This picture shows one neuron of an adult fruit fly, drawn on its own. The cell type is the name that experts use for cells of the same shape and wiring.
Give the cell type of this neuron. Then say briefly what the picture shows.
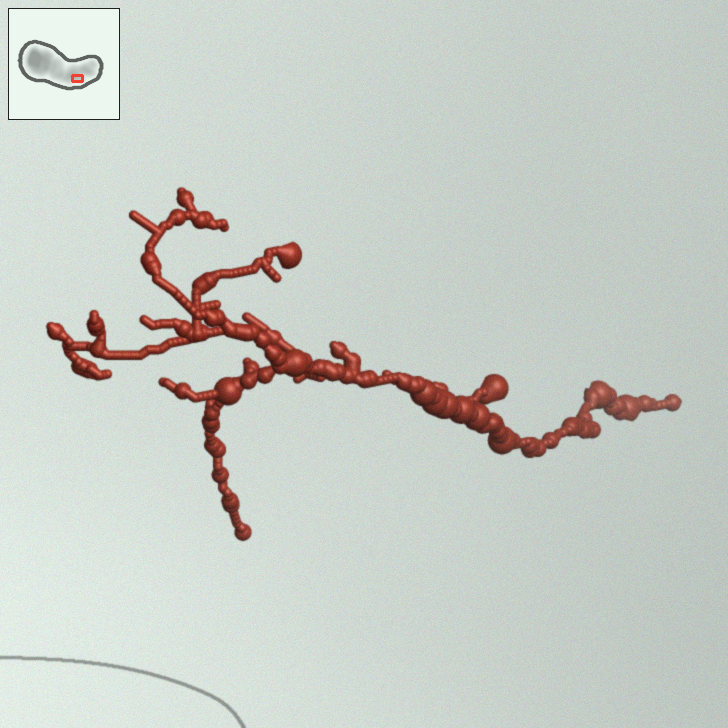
Its cell type is LgLG1a. It is a sensory neuron entering the nerve cord. No cell body is drawn. As drawn here it is wider than it is tall.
